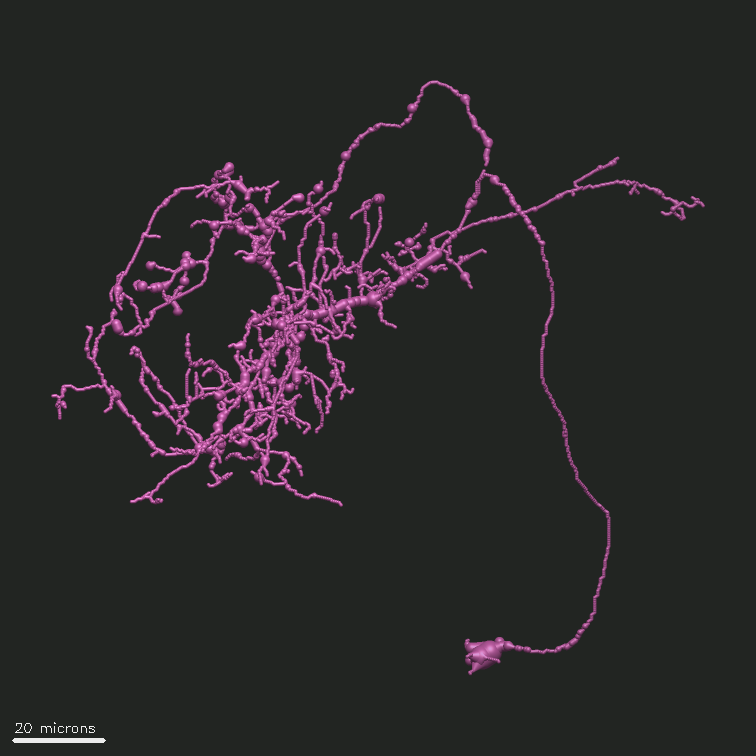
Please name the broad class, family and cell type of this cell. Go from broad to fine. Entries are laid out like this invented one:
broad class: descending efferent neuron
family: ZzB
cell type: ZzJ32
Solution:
broad class: nerve-cord intrinsic neuron
family: hemilineage 02A
cell type: IN02A021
